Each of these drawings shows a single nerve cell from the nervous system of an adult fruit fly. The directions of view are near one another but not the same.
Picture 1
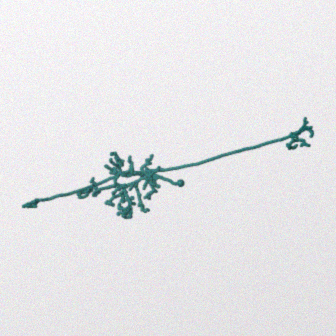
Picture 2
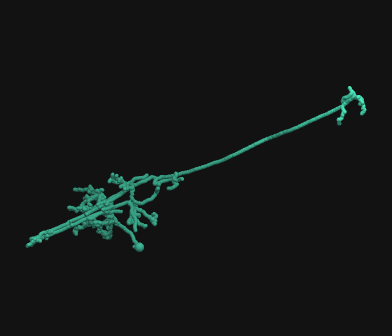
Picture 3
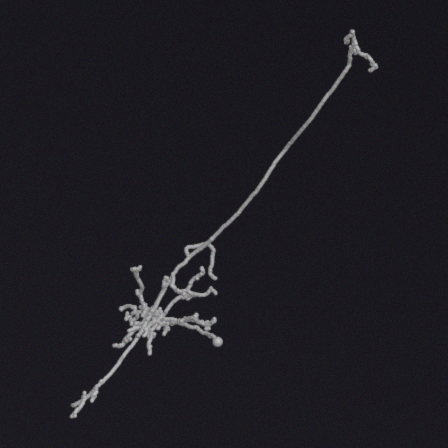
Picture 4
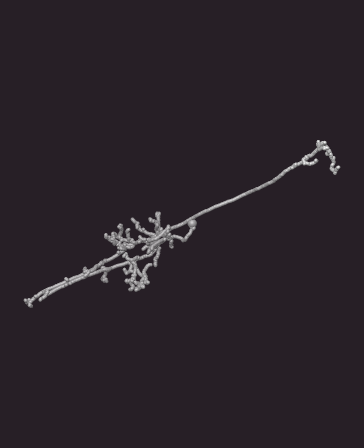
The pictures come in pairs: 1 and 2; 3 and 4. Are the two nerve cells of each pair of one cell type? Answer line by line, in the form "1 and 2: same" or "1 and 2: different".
1 and 2: same
3 and 4: different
